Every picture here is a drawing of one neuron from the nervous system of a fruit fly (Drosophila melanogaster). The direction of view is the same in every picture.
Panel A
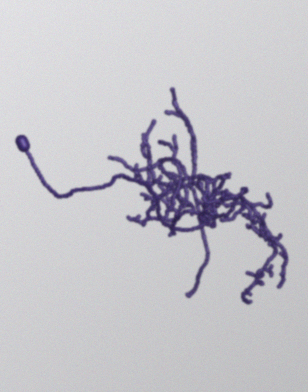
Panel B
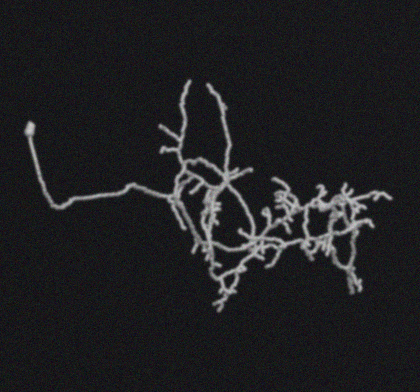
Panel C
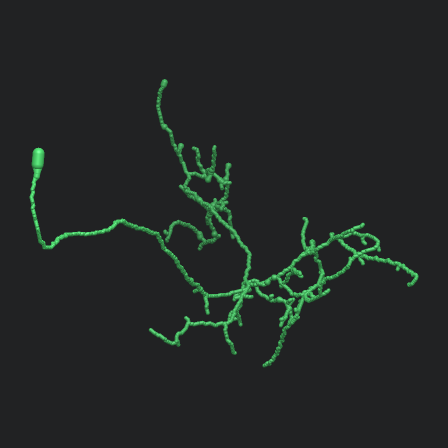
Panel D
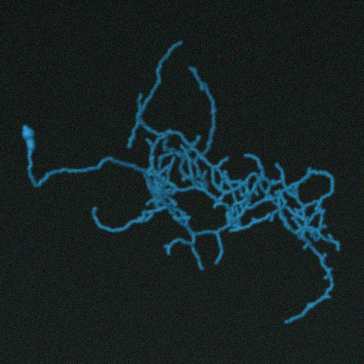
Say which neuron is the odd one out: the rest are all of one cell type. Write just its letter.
C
